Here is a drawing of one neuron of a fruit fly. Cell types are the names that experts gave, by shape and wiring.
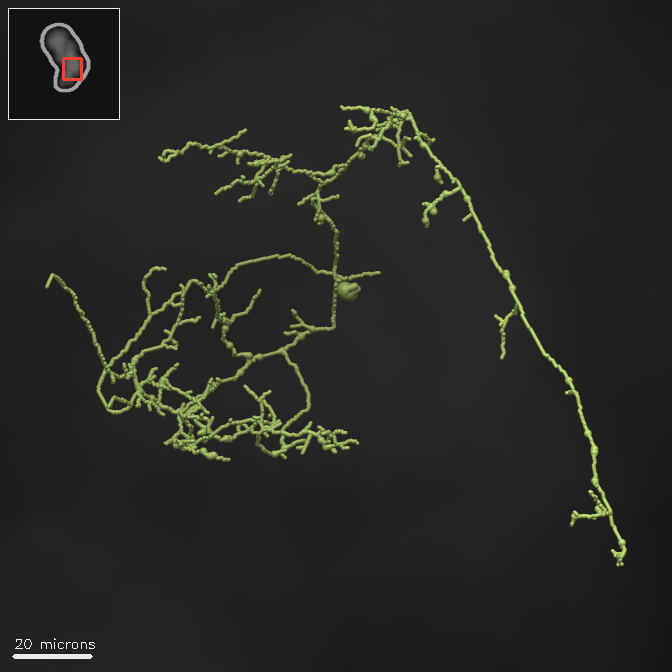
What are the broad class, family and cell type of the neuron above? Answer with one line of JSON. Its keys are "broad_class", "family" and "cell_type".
{"broad_class": "nerve-cord intrinsic neuron", "family": "hemilineage 19A", "cell_type": "IN19A041"}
